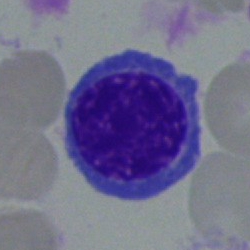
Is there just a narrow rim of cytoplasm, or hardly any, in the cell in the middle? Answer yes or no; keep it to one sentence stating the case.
Yes, the nucleus of this cell fills most of it.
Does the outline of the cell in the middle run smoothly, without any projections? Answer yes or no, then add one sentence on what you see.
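No. The cell outline is round overall, with small irregular bumps along the upper right edge.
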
